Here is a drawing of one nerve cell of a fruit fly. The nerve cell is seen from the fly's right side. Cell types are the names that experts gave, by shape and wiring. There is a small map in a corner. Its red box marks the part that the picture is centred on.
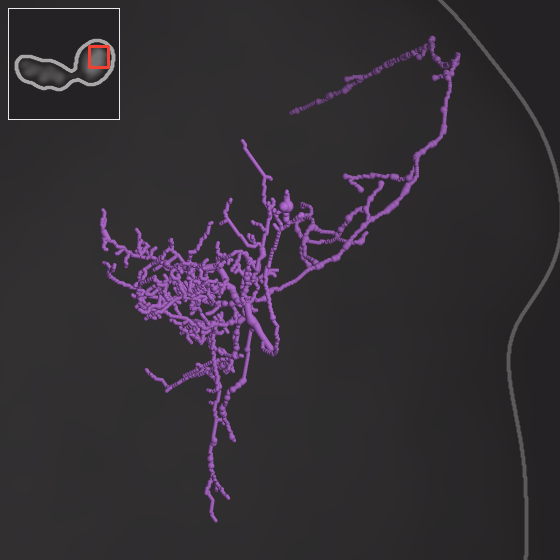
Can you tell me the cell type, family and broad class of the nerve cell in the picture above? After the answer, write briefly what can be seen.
Its cell type is LH004m. Its family is hemilineage VLPl4_dorsal. Its broad class is central-brain intrinsic neuron. Dozens of branch ends can be seen. In this view it is taller than it is wide.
